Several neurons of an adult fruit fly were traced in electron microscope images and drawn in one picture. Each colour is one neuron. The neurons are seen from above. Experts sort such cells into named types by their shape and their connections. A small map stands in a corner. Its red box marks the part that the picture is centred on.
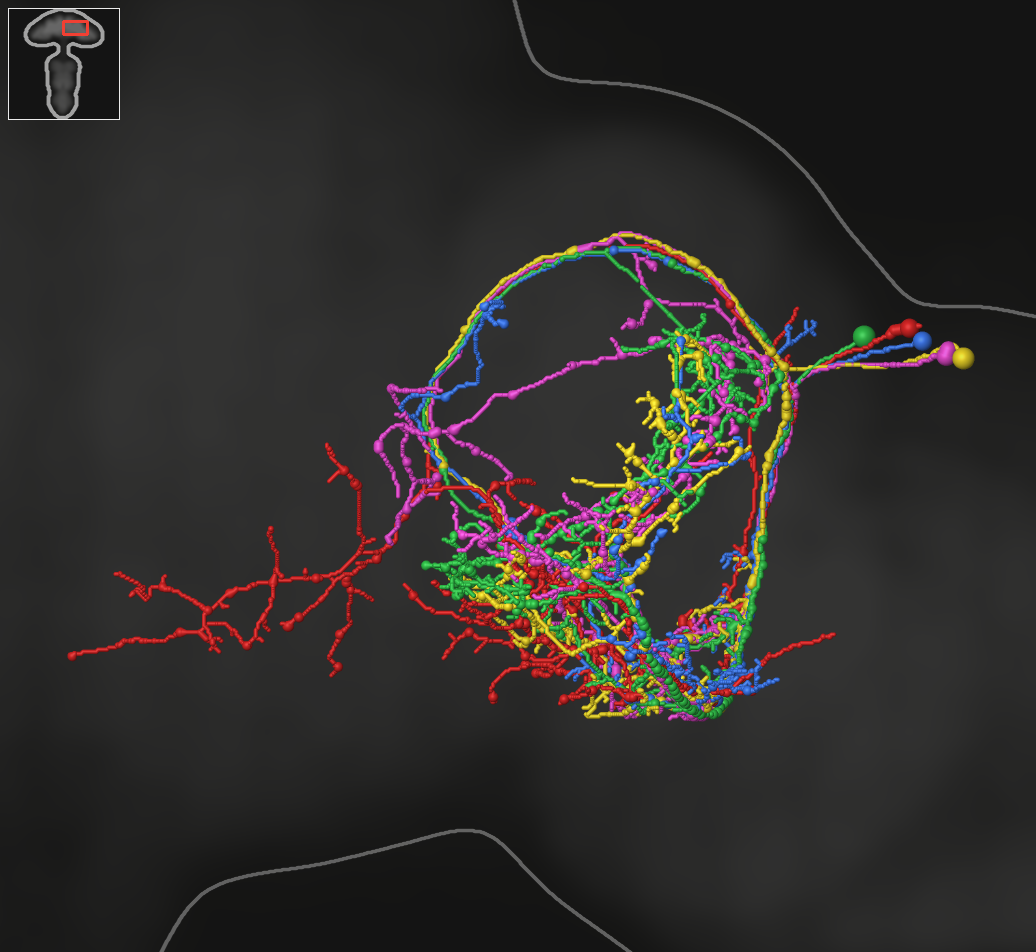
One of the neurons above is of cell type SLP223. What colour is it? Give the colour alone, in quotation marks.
"green"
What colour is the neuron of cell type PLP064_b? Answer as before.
"red"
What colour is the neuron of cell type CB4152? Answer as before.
"blue"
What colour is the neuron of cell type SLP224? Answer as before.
"yellow"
